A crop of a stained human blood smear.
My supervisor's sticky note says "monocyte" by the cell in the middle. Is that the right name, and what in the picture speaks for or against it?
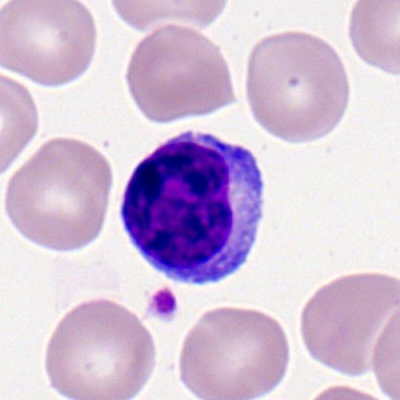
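This is a lymphocyte rather than a monocyte. Its nucleus, a single unlobed mass, fills most of the cell.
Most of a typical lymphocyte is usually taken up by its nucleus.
The chromatin is dark purple and coarsely clumped.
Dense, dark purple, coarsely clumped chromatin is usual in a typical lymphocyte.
No distinct nucleoli are visible in the nucleus. The outline is roughly round, and the pale blue cytoplasm shows no coarse granules.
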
